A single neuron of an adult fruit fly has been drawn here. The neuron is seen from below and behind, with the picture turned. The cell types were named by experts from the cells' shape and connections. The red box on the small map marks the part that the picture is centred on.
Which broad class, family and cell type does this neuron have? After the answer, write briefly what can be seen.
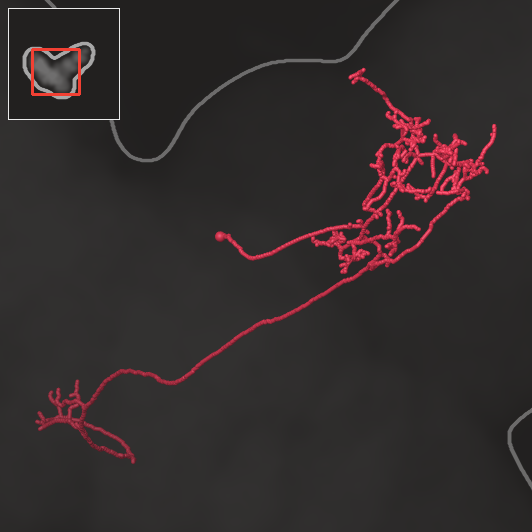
It is an ascending neuron. Its family is hemilineage 08B. Its cell type is AN08B094. The cell body is in the middle of the picture. Dozens of branch ends can be seen.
